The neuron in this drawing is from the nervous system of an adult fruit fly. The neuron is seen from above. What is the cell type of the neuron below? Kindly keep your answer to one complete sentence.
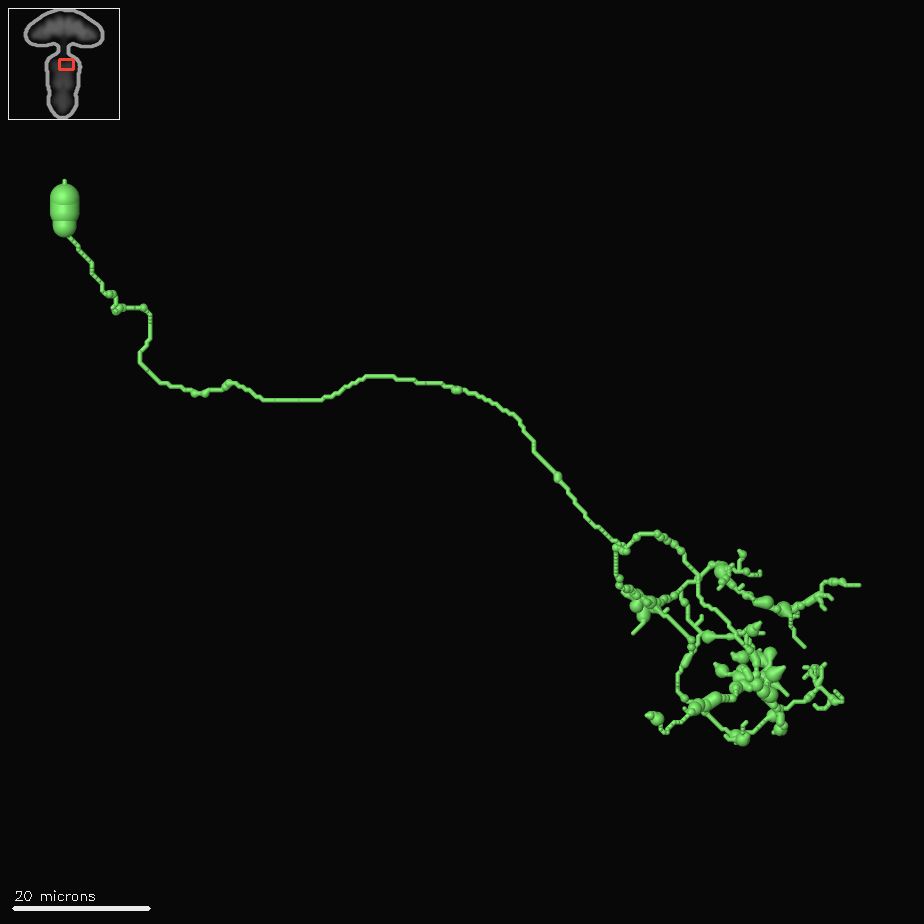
Belonging to the cell type IN14A078 is this neuron.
